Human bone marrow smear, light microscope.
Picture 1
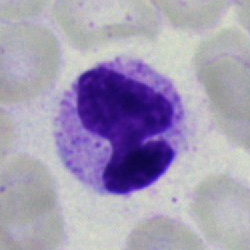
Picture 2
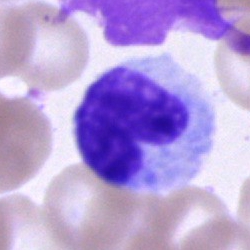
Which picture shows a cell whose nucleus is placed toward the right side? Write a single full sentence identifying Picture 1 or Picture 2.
In picture 1, the bulk of the cytoplasm lies to the left of the nucleus.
